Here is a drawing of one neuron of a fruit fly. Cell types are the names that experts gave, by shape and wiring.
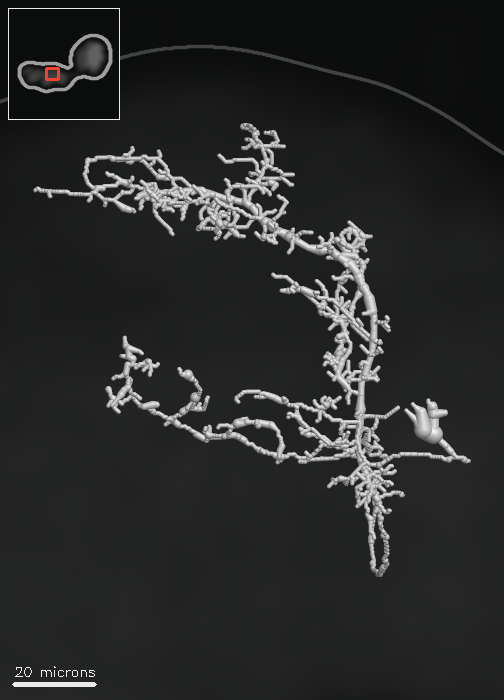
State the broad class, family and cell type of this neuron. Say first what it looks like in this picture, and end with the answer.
The cell body can be seen on the right of the picture. By the scale bar it is about 110 microns tall in this view. More than a hundred branch ends can be seen. Its broad class is nerve-cord intrinsic neuron. Its family is hemilineage 17A. The cell type is dMS2.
